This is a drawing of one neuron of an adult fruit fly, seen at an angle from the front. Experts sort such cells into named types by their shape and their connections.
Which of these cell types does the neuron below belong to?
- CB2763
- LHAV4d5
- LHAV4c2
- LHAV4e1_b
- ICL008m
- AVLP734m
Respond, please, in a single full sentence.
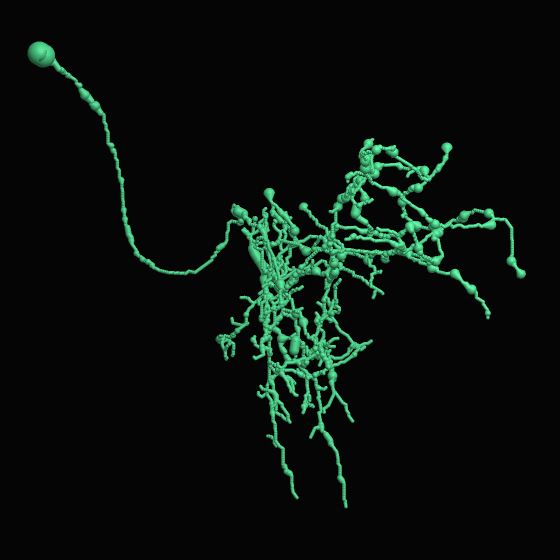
Belonging to the cell type LHAV4c2 is this neuron.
